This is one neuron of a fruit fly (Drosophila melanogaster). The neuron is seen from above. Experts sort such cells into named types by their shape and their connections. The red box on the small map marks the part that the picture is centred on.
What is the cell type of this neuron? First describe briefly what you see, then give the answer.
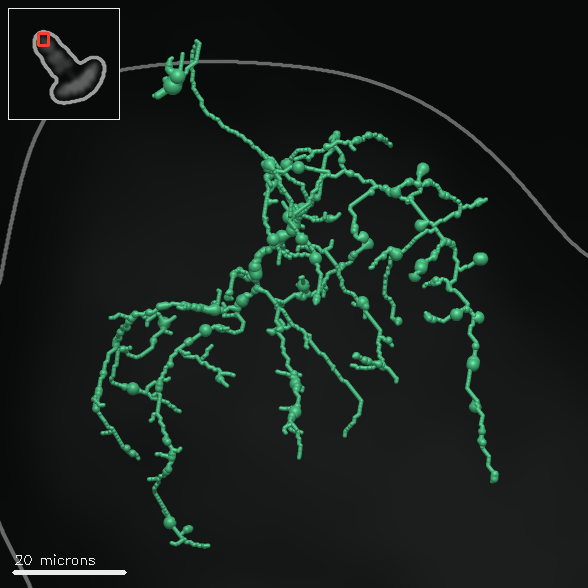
By the scale bar it is about 90 microns tall in this view. Dozens of branch ends can be seen. It is a nerve-cord intrinsic neuron. It is of cell type INXXX446.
